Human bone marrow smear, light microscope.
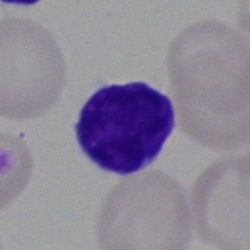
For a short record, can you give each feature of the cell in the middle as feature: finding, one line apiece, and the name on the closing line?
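Chromatin: dense, dark purple, only a few faint paler patches
Nucleolus: none seen
Cytoplasm: hardly any around the nucleus
Granules: none visible
Cell: lymphocyte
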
